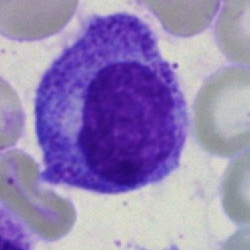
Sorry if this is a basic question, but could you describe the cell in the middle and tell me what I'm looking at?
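The chromatin is dark purple and mottled, and there's plenty of blue cytoplasm. Many dark purple granules are scattered through it, with a paler zone of cytoplasm on the left side of the nucleus. It's a myelocyte.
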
